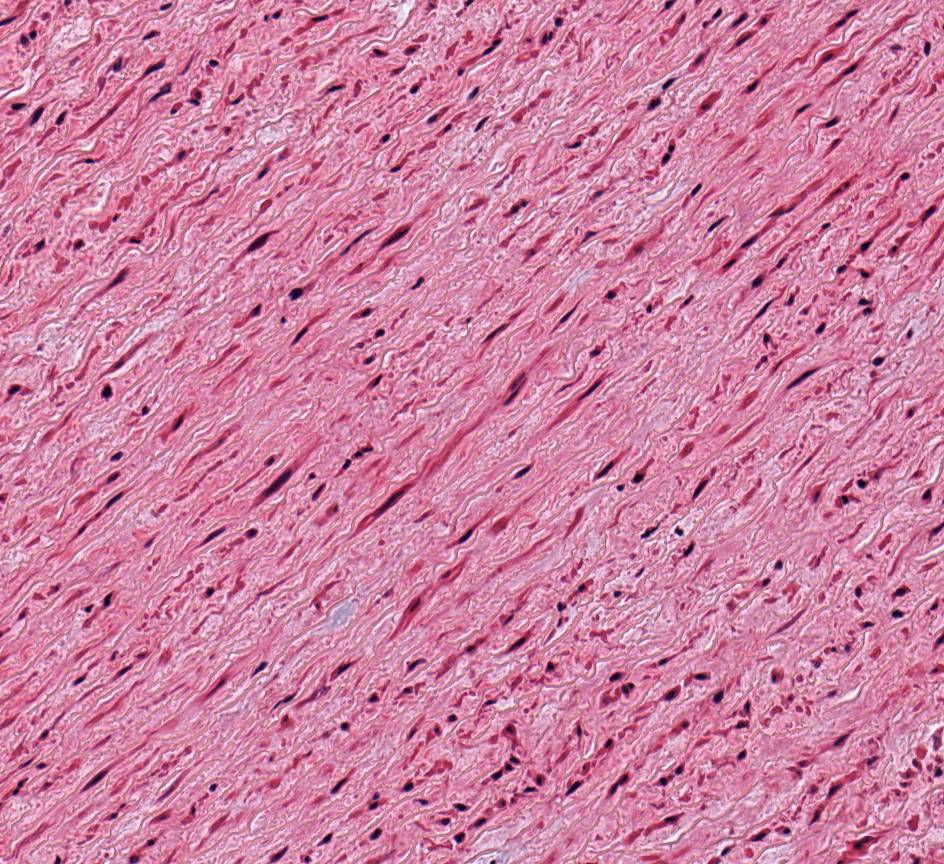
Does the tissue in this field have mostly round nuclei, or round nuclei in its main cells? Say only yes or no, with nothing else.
No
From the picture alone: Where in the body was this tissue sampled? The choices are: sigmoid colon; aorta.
aorta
